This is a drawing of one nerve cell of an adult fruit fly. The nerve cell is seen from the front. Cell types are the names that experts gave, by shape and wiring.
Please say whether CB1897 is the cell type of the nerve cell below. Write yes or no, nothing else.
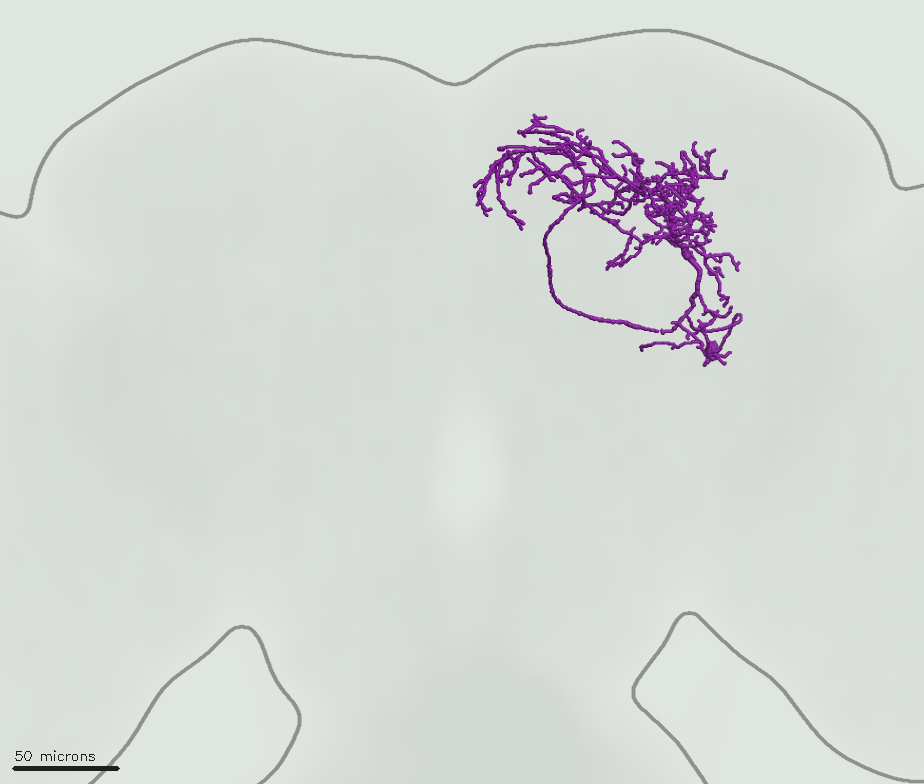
no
